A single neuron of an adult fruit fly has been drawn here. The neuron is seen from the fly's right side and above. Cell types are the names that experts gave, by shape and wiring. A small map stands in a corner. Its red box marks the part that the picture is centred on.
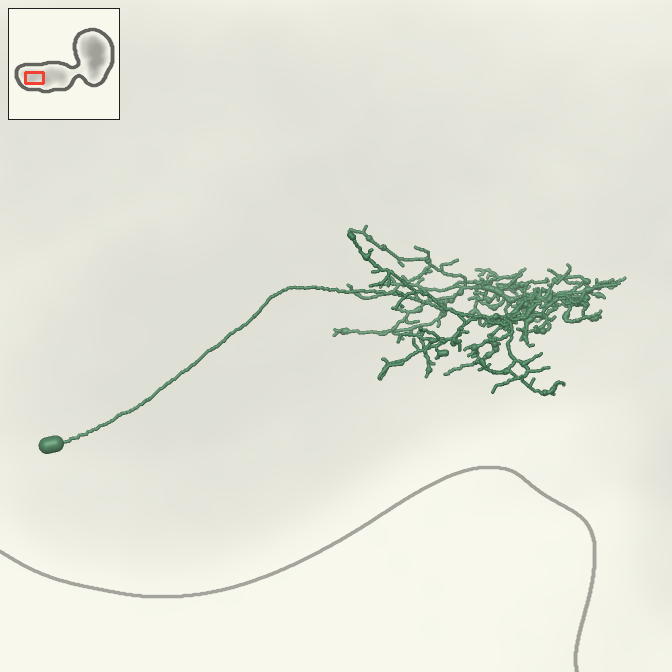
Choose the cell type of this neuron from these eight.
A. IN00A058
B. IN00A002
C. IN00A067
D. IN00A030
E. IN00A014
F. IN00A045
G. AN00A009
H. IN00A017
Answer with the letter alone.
A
